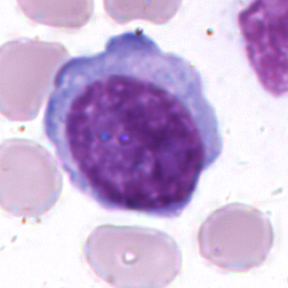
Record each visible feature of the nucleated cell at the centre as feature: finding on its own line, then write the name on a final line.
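Outline: irregular and scalloped, shallow bulges along upper and right edges
Nucleus: single oval mass, no lobes, no indentation
Position: fills most of the cell, lying toward the lower part
Cytoplasm: widest band at the top; no distinct granules
Name: plasma cell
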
